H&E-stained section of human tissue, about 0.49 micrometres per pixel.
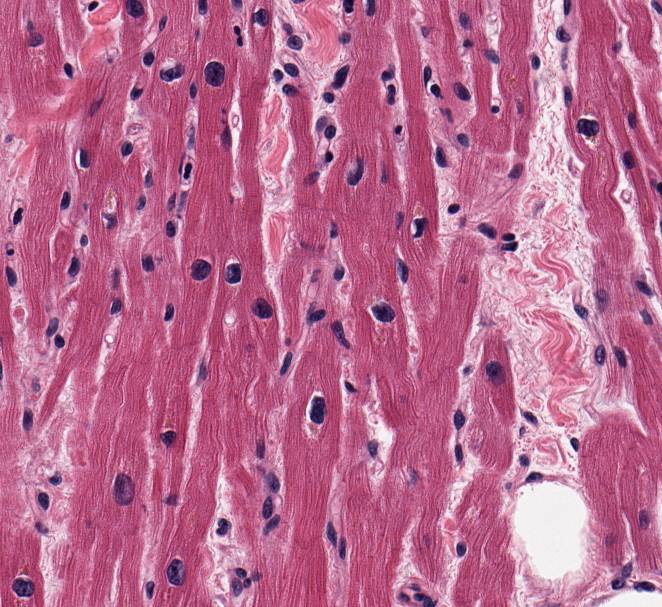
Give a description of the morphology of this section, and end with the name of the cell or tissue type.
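Here the muscle fibres mostly run from the top of the field to the bottom. Their cytoplasm is deep pink, and I can make out fine lengthwise myofibril lines. The muscle cell nuclei sit in the centre of the fibres, and at the ends of some of them there are pale clear zones. This is the atrial appendage of the heart.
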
